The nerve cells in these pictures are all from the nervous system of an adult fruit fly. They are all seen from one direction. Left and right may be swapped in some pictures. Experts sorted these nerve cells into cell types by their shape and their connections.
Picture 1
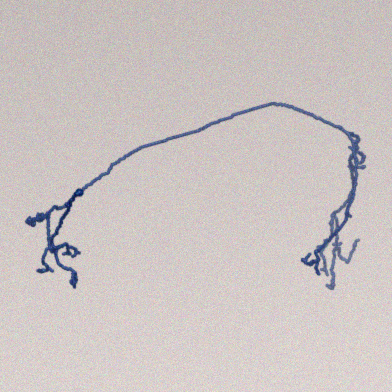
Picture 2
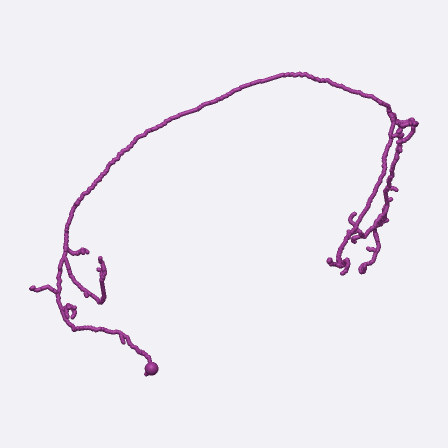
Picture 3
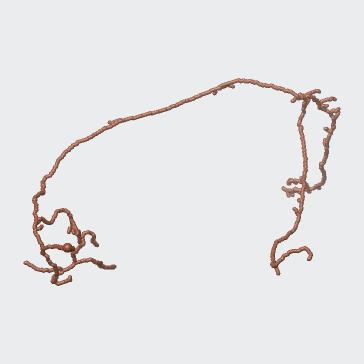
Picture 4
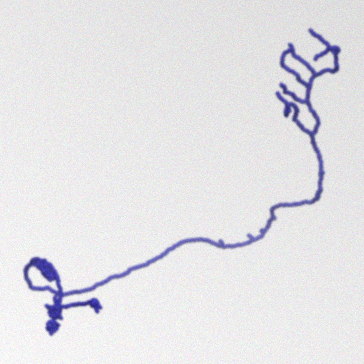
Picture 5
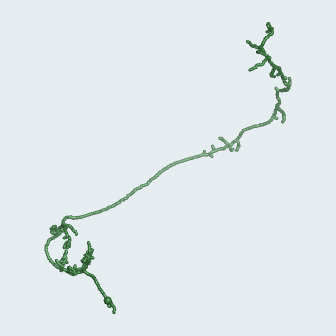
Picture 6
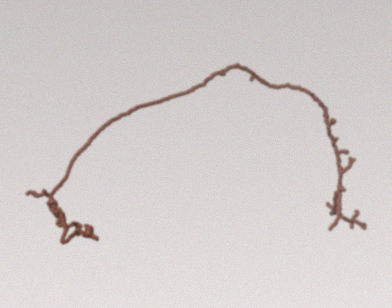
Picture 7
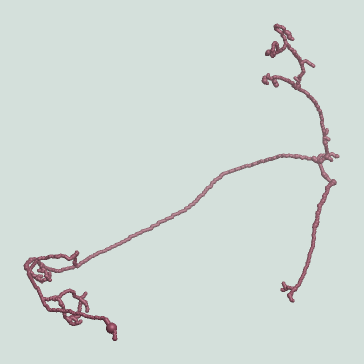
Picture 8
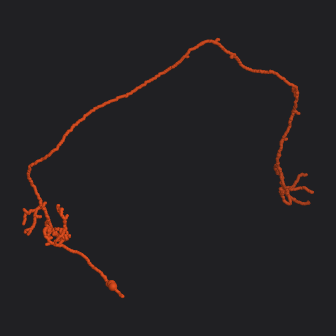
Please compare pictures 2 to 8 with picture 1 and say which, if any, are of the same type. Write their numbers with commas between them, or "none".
7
